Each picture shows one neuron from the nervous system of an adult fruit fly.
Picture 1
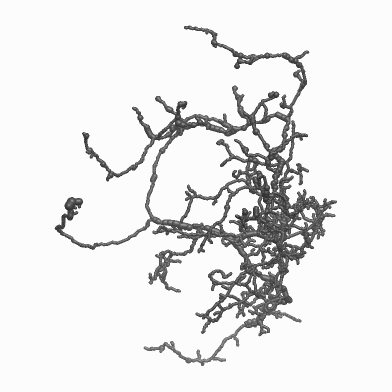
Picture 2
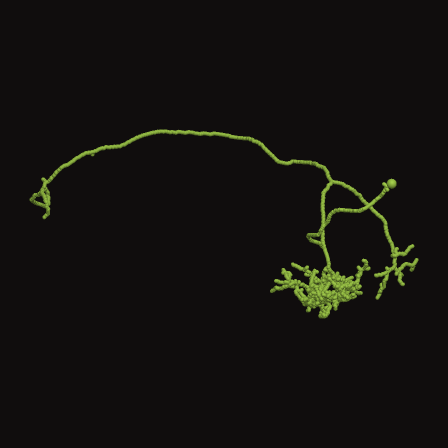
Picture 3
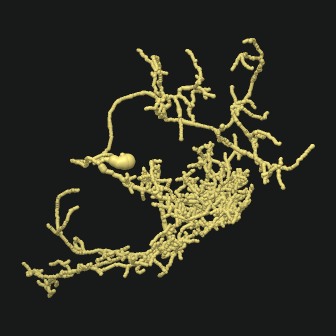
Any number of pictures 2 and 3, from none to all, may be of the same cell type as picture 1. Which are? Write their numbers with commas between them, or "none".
3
